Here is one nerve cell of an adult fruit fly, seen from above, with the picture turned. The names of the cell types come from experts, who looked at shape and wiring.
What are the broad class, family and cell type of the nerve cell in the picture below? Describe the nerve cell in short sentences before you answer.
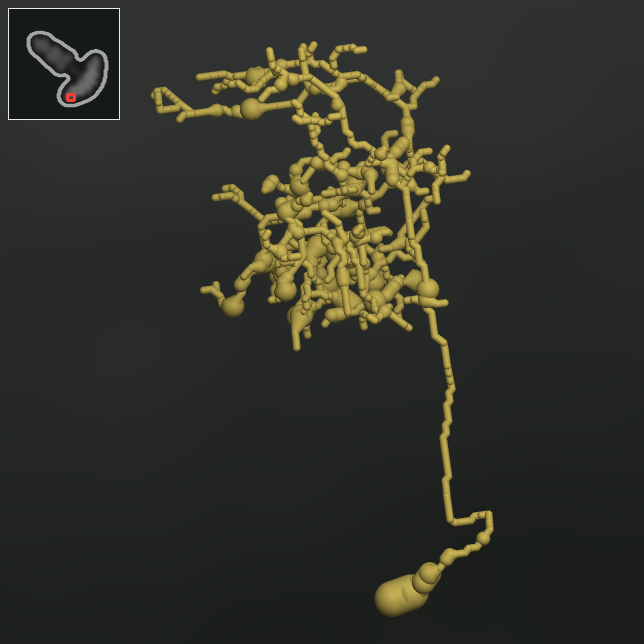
It lies in the brain. The picture shows dozens of branch ends. Its broad class is optic-lobe intrinsic neuron. Its family is Mi. It is of cell type Mi16.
